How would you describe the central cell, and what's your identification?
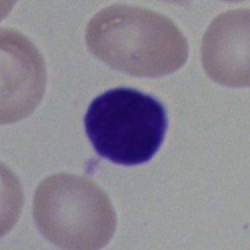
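Nucleus fills almost the whole cell, staining dense, deep blue-purple. No nucleoli visible. No granules visible. Lymphocyte.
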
